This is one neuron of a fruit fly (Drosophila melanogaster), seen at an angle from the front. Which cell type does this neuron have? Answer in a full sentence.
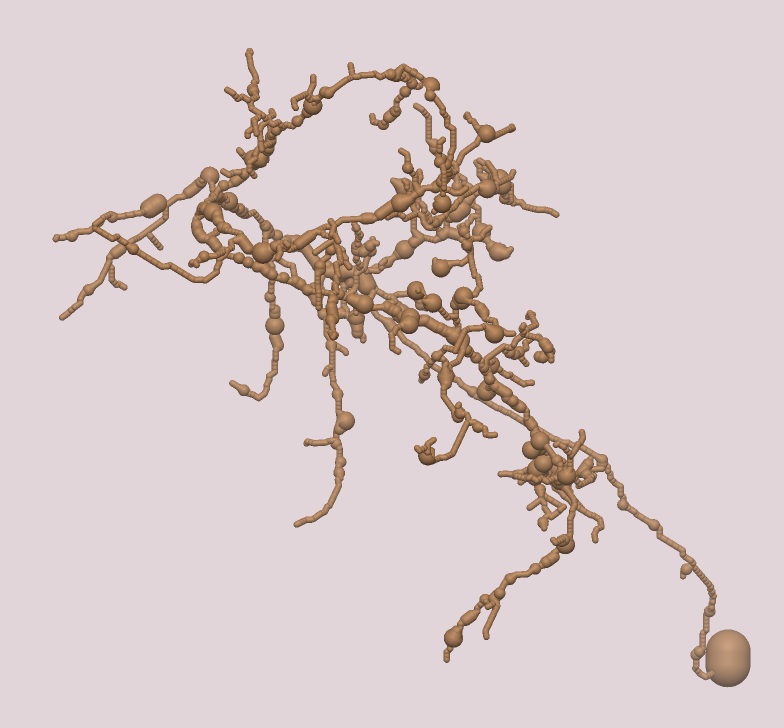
The cell type is IN21A085.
